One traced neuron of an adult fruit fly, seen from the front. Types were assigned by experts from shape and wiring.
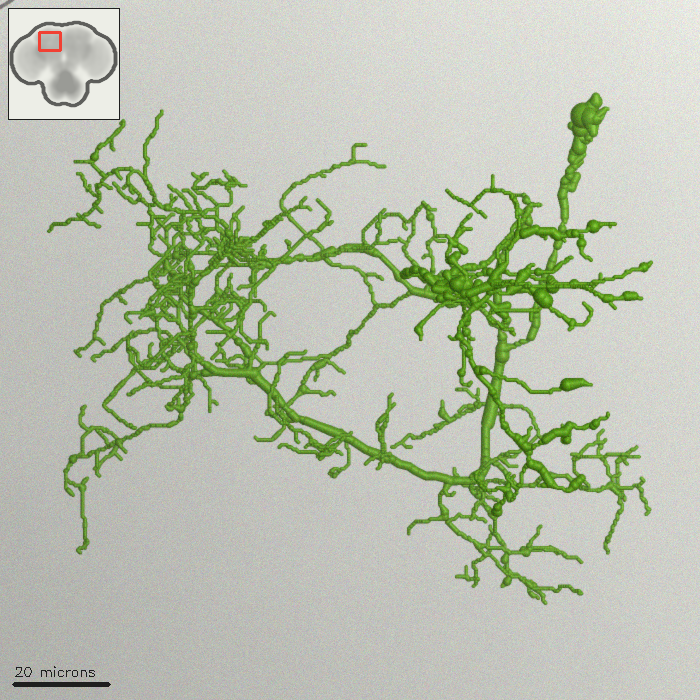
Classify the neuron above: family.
LHPV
